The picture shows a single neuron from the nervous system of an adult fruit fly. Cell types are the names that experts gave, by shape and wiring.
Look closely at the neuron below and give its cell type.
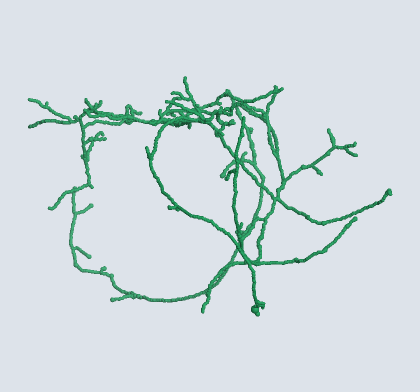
IN12B044_a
